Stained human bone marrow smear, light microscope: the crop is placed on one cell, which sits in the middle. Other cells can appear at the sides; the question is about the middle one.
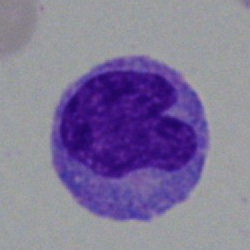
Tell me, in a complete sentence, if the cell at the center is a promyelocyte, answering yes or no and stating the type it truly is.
No, it isn't a promyelocyte; what sits in the middle is a monocyte.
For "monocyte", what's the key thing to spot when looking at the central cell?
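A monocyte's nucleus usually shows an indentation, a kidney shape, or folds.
Here the nucleus has a notch on its upper right side, which fits the monocyte.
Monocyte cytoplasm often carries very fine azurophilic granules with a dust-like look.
The cytoplasm of this cell shows fine, faint granules, which also fit. The nucleus sits toward the top of the cell, leaving a wider band of cytoplasm below it, and the cytoplasm is pale bluish-lilac.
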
